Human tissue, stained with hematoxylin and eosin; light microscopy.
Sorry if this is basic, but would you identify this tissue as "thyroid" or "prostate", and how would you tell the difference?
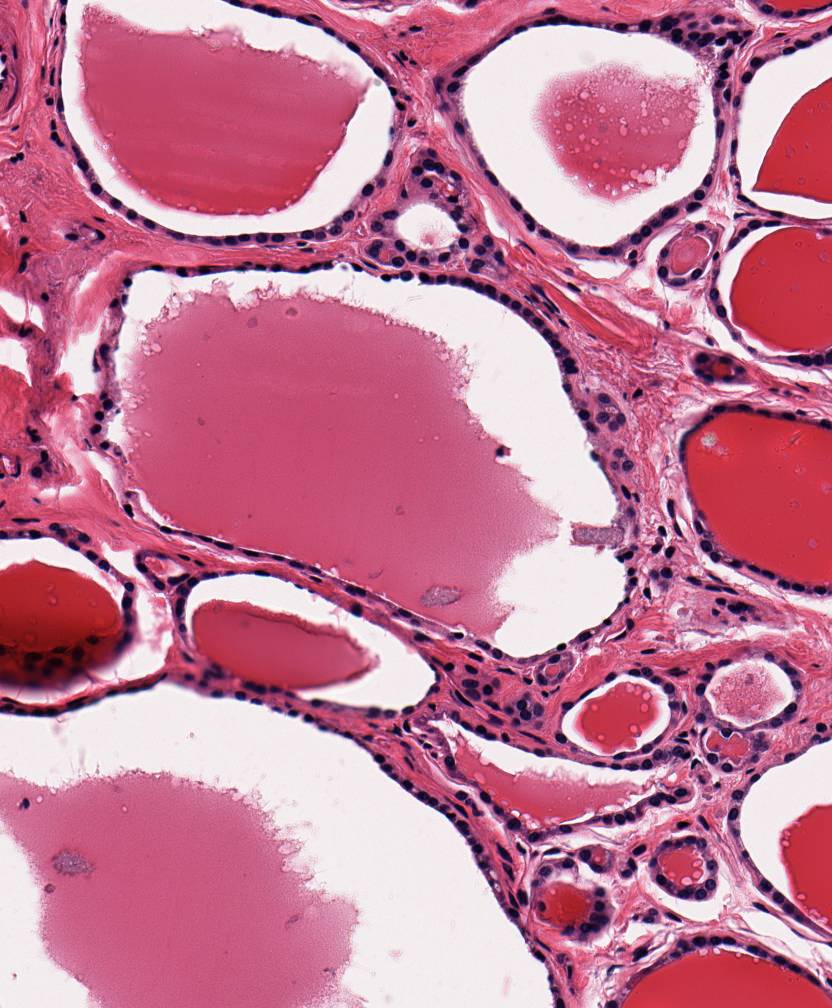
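This is thyroid. The field is made up of rounded follicles of widely varying size, the largest in the centre and lower left and many small ones along the right side.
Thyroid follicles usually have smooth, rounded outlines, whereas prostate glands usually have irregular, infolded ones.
The rounded outlines here accordingly favour thyroid over prostate. Each follicle is lined by a single layer of flattened to low cuboidal epithelial cells with small, round, darkly stained nuclei. The colloid in the largest follicles is paler pink than the deep red colloid in the smaller follicles at the right edge.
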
